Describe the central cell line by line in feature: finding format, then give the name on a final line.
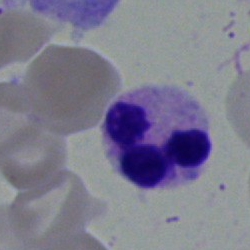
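Outline: round and smooth, as far as I can tell
Chromatin: dense, deep purple right through the lobes
Cytoplasm: pale lilac, I'd say
Granules: nothing coarse or large that I can see
Name: segmented neutrophil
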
